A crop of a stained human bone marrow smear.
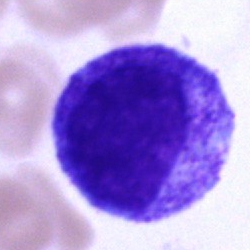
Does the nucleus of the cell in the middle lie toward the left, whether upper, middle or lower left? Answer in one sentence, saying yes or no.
Yes, the bulk of its cytoplasm is found to the right of the nucleus.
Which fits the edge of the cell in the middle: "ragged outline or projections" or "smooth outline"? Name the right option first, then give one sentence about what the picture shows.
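Smooth outline. The cell surface shows no projections.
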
